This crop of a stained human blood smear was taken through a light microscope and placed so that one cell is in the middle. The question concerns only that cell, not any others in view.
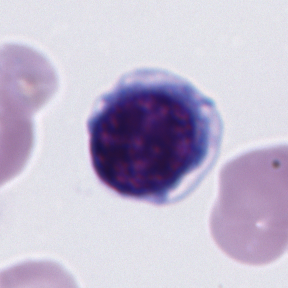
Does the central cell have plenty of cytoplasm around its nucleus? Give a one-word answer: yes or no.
No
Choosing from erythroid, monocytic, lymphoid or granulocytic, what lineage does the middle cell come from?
erythroid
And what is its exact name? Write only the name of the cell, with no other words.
normoblast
